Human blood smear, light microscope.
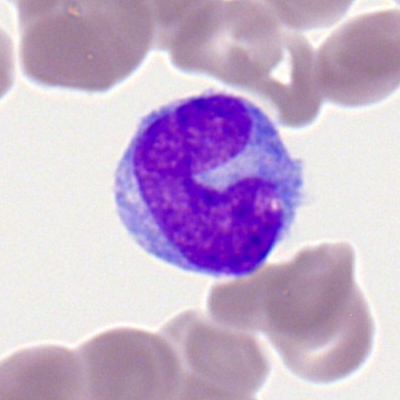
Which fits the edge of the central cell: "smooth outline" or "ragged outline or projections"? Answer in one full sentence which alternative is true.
What bounds the cell is a rough outline.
